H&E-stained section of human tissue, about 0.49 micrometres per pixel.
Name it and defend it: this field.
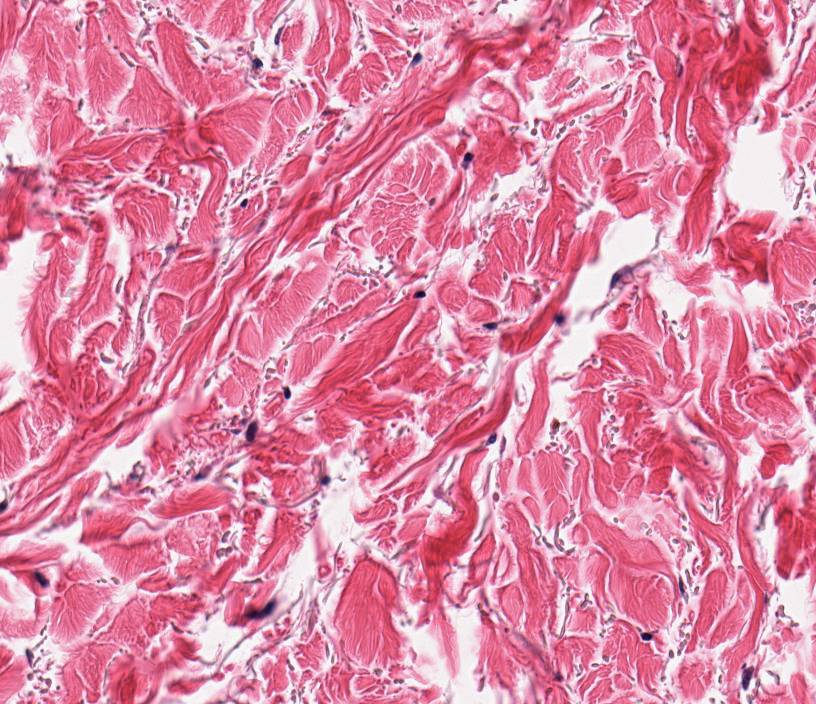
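Dermis, taken point by point. Cellularity first: nuclei are sparse across the field relative to the amount of fibre. Nuclear form next: small, dark-staining, oval to elongated.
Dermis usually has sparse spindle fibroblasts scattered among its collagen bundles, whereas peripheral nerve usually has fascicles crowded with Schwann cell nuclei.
Then what is missing: no epithelium and no fat cells anywhere.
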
